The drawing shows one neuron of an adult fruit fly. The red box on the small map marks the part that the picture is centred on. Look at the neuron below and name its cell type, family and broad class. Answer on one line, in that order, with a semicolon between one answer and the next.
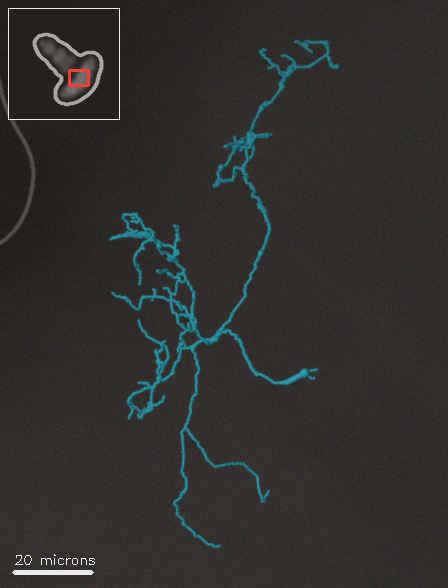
GNG428; hemilineage LB3; central-brain intrinsic neuron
